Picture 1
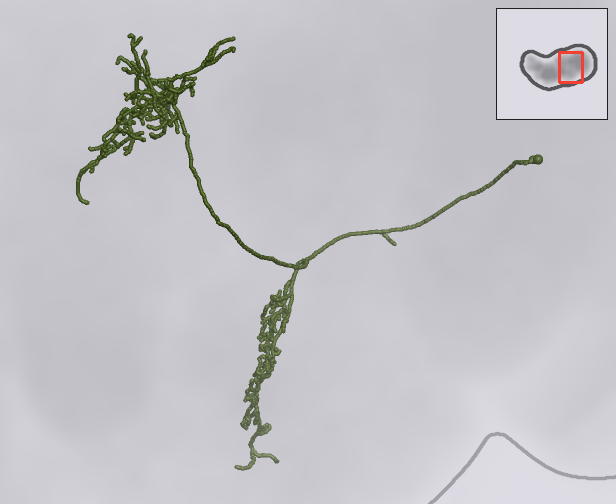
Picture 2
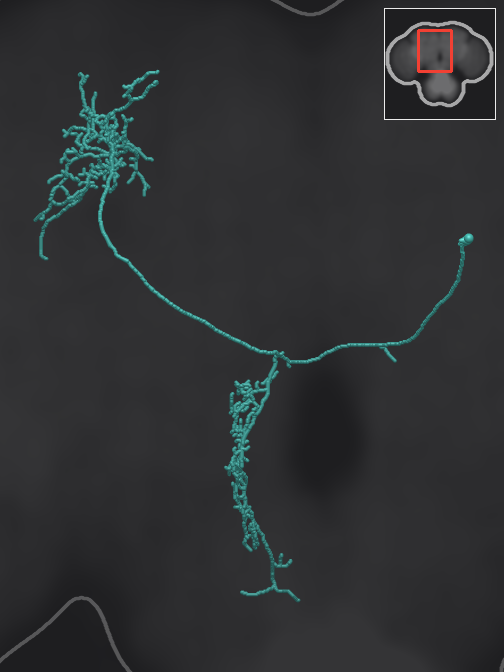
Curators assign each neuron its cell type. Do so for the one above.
mAL_m8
